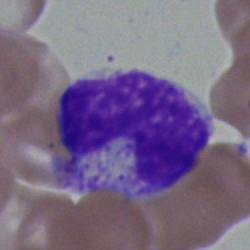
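Metamyelocyte: the central cell, as I read this bone marrow smear. Its chromatin, I'd say, is dark purple and coarsely clumped. The cytoplasm seems scant, lying mainly below the nucleus, and pale, nearly colourless, a greyish-lilac. Scattered through it, I notice small dark purple granules.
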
